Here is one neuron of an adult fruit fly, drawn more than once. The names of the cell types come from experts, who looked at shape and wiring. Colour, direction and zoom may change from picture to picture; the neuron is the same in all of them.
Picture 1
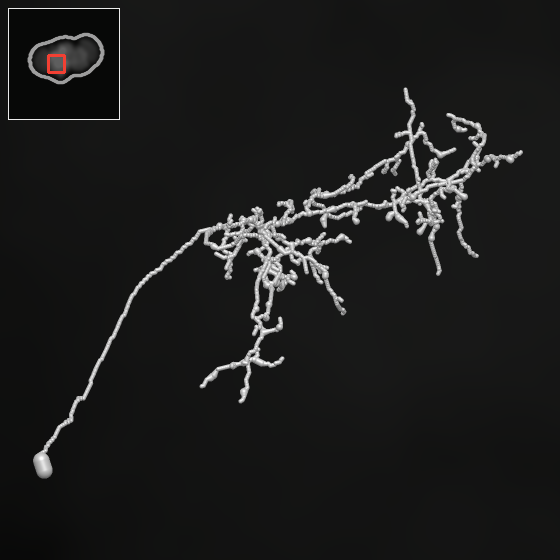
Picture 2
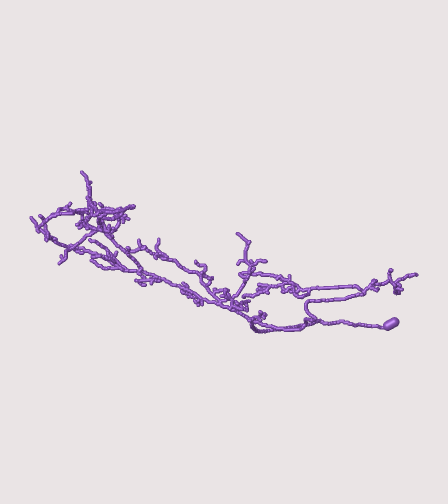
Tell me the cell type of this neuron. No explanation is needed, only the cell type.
IN09A055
